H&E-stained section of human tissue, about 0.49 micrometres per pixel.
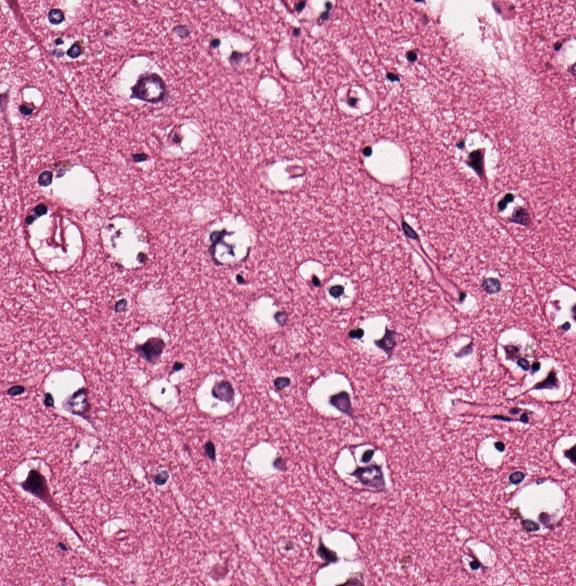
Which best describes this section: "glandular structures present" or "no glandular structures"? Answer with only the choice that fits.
No glandular structures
